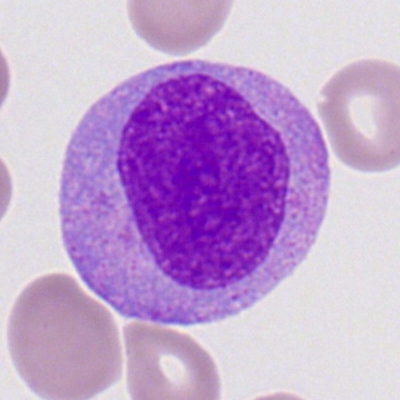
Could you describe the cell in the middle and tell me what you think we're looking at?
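This one's got a round, smooth outline. Its nucleus sits off-centre, over toward the upper right of the cell. The cytoplasm's a pale lilac-blue, with fine pinkish-purple granules scattered through it. That's a myeloblast.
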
